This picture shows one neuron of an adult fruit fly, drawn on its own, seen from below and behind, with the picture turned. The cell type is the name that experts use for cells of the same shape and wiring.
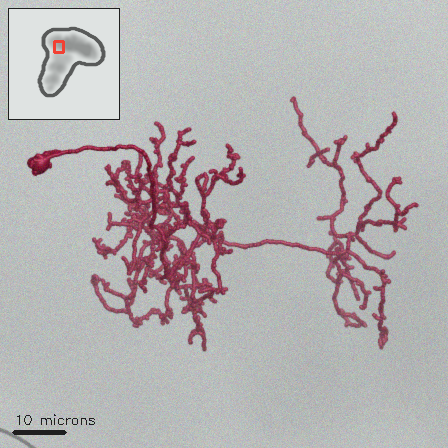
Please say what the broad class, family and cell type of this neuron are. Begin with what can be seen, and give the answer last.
By the scale bar it is about 75 microns wide in this view. The picture shows dozens of branch ends. Its broad class is optic-lobe intrinsic neuron. Its family is Tlp. Its cell type is Tlp11.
